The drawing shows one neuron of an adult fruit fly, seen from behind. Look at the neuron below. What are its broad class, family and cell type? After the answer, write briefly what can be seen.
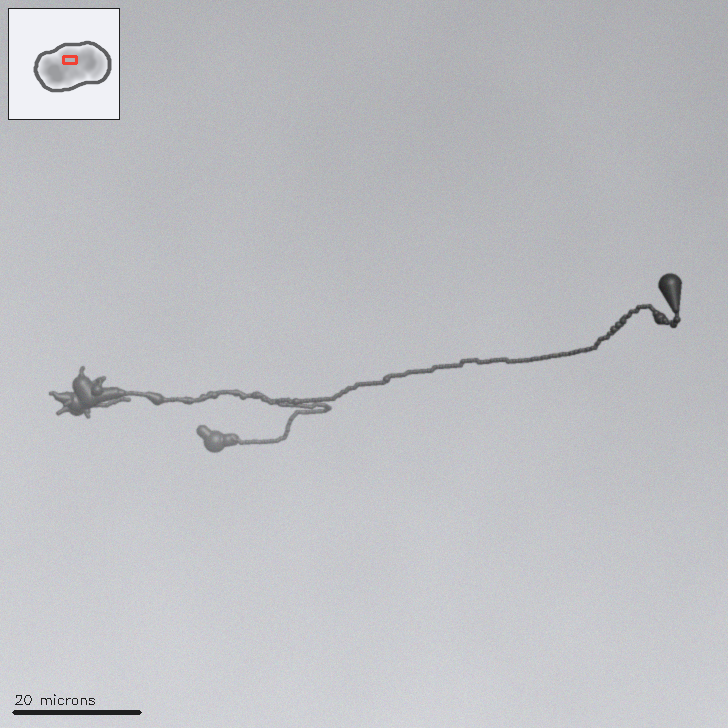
Its broad class is central-brain intrinsic neuron. Its family is hemilineage AOTUv3_dorsal. Its cell type is TuBu10. From left to right in the picture it spans about 100 microns. As drawn here it is more than twice as wide as it is tall.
